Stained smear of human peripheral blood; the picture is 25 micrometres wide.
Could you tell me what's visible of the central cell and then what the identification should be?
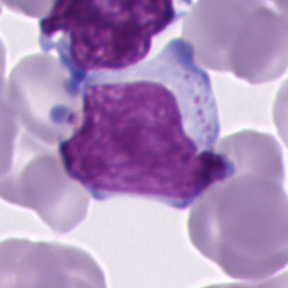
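Irregular and angular, the nucleus fills most of the cell; a small dark knob juts from its lower right corner. Pale blue cytoplasm lies mainly to the nucleus's upper right, with small dark dots scattered on the right. This is a large granular lymphocyte.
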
